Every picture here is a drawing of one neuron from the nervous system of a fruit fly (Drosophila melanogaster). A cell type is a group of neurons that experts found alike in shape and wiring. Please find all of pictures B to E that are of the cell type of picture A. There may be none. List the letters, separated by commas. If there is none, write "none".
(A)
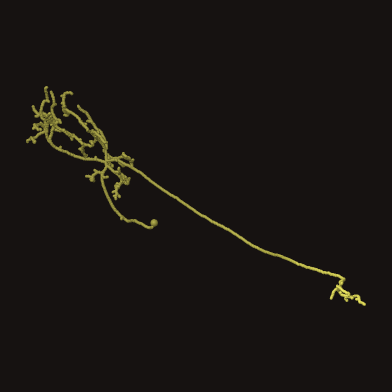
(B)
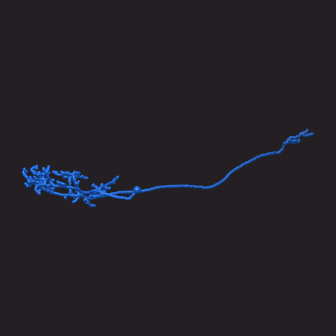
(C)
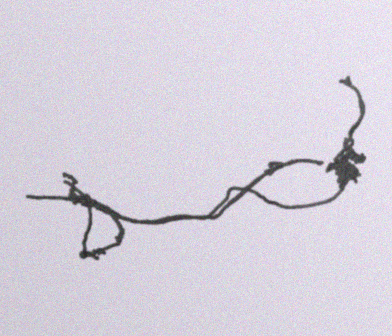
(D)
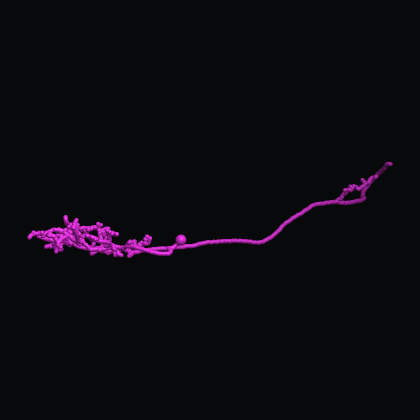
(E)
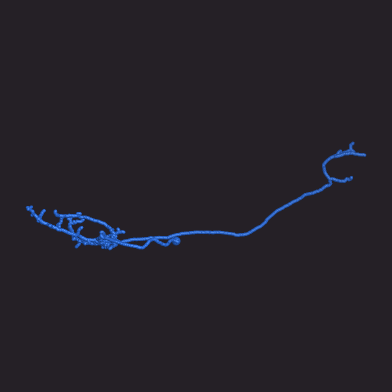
B, D, E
